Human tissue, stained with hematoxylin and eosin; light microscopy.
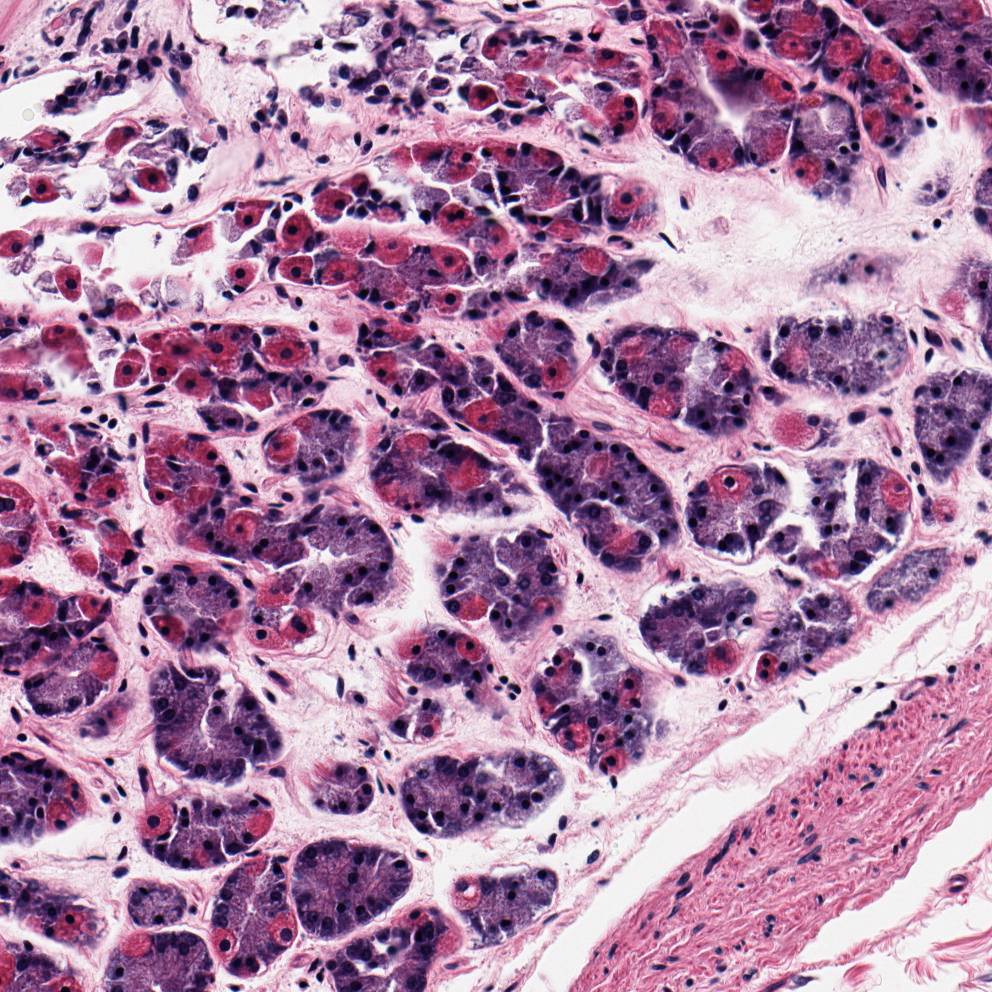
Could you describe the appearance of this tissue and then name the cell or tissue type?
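Field: mostly rounded and irregular clusters of glandular cells, separated by pale pink loose connective tissue. Majority: chief cells, granular purple-blue cytoplasm. Scattered among them: large rounded parietal cells, bright pink cytoplasm, single central round nucleus. Lower right corner: diagonal band of pink smooth muscle, elongated nuclei. Stomach.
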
